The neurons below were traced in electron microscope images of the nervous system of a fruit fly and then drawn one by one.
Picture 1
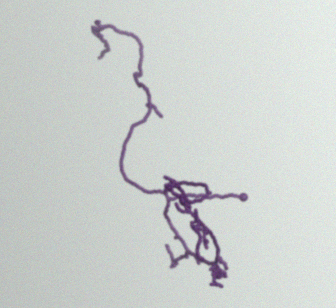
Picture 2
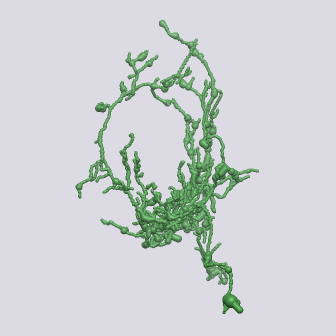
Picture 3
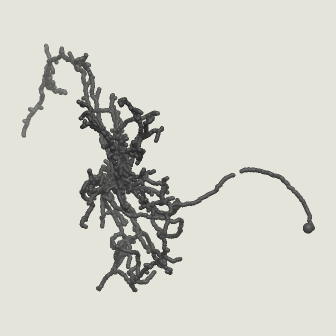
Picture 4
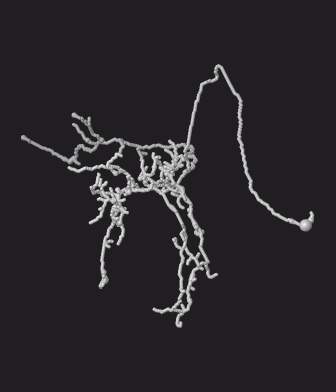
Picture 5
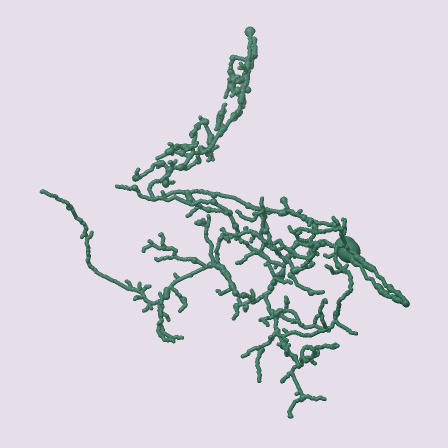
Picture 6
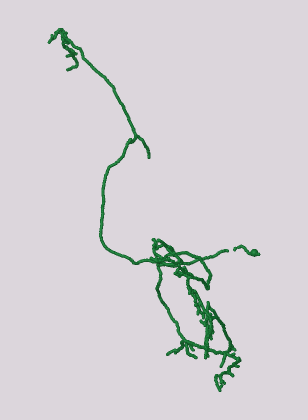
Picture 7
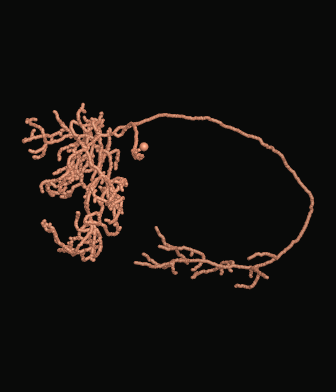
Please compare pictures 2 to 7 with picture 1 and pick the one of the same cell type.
Picture 6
